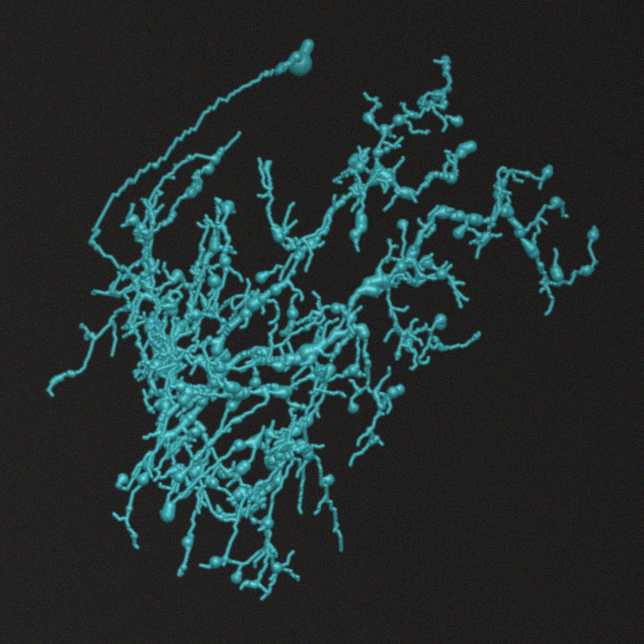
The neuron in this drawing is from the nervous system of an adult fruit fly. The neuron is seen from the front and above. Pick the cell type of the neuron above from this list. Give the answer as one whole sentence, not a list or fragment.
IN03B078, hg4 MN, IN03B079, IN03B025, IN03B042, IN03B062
In the scheme of cell types, this neuron is IN03B042.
